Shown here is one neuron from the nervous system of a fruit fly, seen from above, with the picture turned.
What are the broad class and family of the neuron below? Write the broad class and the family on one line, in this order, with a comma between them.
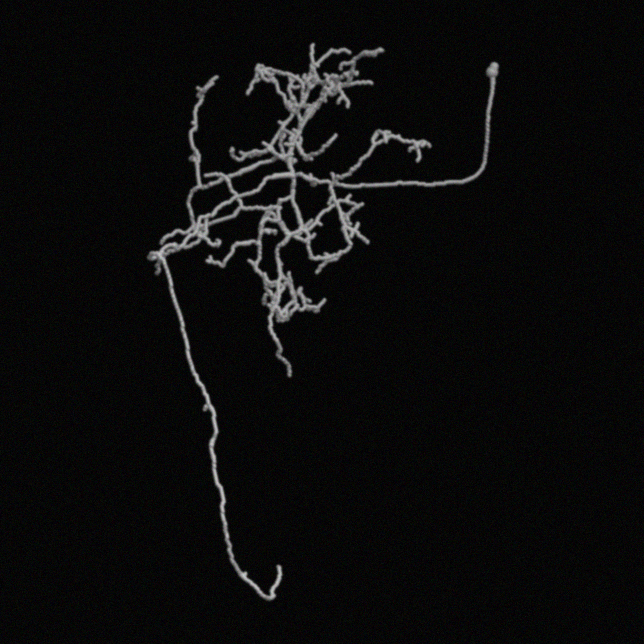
nerve-cord intrinsic neuron, hemilineage 08B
